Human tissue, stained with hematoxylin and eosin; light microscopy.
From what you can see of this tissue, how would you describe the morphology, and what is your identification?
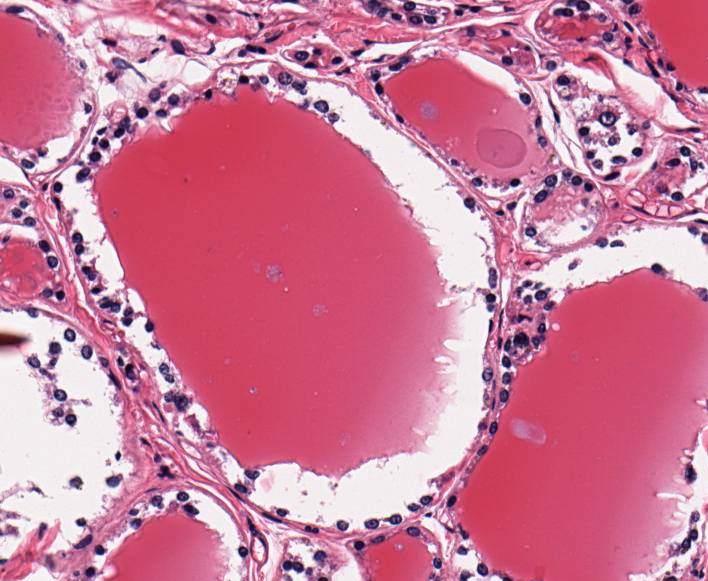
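Several large rounded follicles make up the field, the largest lying centre-left. Each large follicle contains homogeneous pink material. A single layer of flattened to low cuboidal cells lines the follicles. Smaller follicles lie at the upper right. The tissue is thyroid.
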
